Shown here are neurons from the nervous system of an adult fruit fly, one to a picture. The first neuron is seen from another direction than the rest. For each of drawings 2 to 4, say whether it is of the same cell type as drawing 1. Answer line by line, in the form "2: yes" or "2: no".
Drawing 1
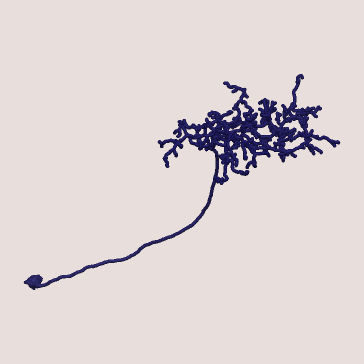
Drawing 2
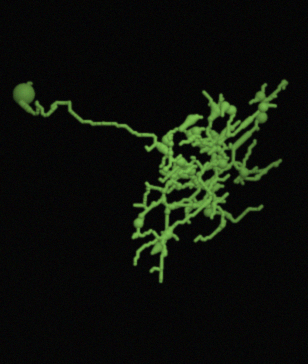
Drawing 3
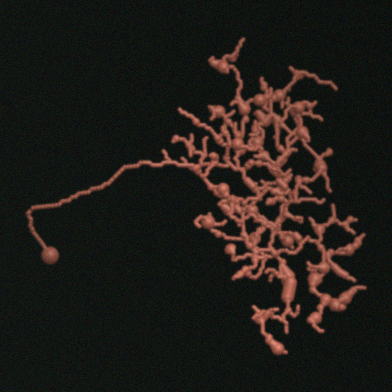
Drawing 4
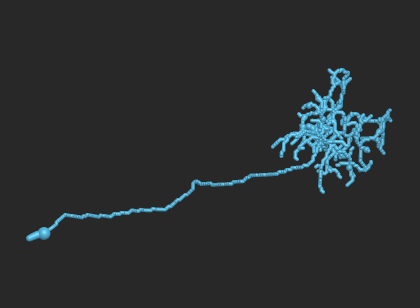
2: yes
3: no
4: yes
